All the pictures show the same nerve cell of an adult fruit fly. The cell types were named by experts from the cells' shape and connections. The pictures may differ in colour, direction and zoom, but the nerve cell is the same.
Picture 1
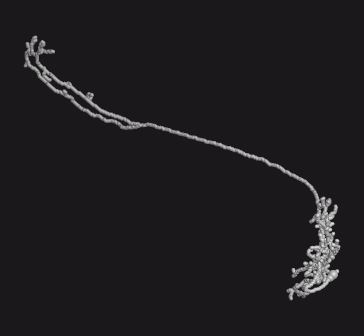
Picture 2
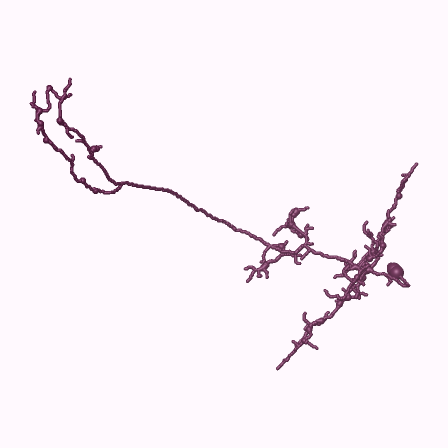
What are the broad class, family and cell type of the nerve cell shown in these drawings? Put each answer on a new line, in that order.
optic-lobe intrinsic neuron
Tm
Tm16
